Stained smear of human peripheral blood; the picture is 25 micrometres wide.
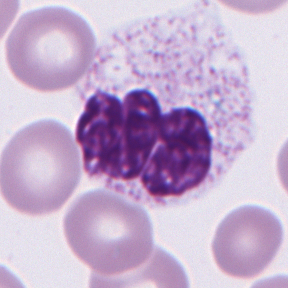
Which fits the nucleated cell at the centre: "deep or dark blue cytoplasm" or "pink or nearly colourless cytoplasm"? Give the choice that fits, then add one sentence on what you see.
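Pink or nearly colourless cytoplasm. The cytoplasm is very pale, almost colourless with a faint pink tinge.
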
